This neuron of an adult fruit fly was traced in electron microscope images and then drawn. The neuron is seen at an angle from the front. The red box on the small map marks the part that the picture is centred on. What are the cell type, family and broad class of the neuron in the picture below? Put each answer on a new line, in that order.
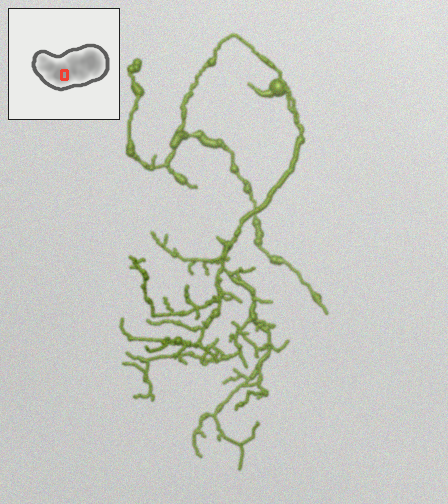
LPi14
LPi
optic-lobe intrinsic neuron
